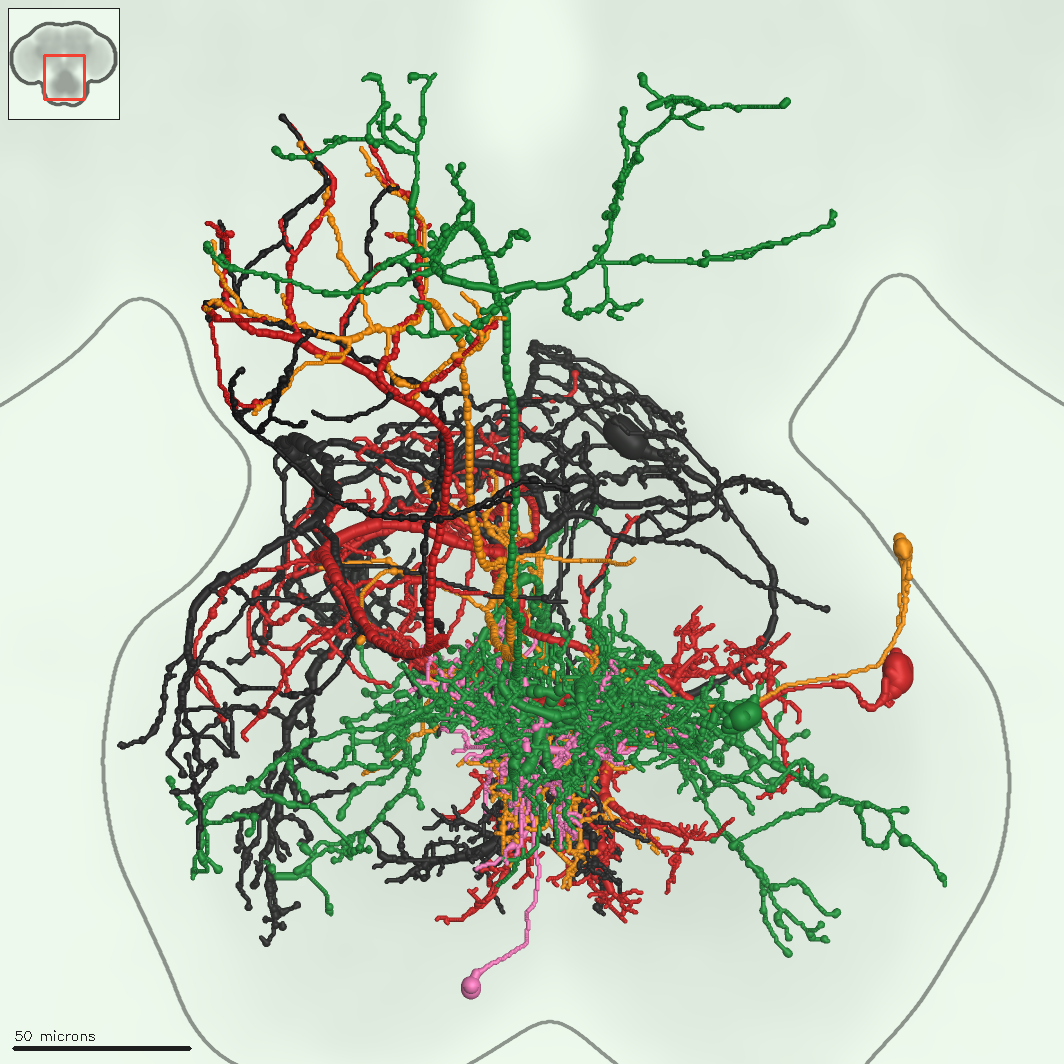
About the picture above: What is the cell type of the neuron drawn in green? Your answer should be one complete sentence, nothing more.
The cell type name for this neuron is AN18B001.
